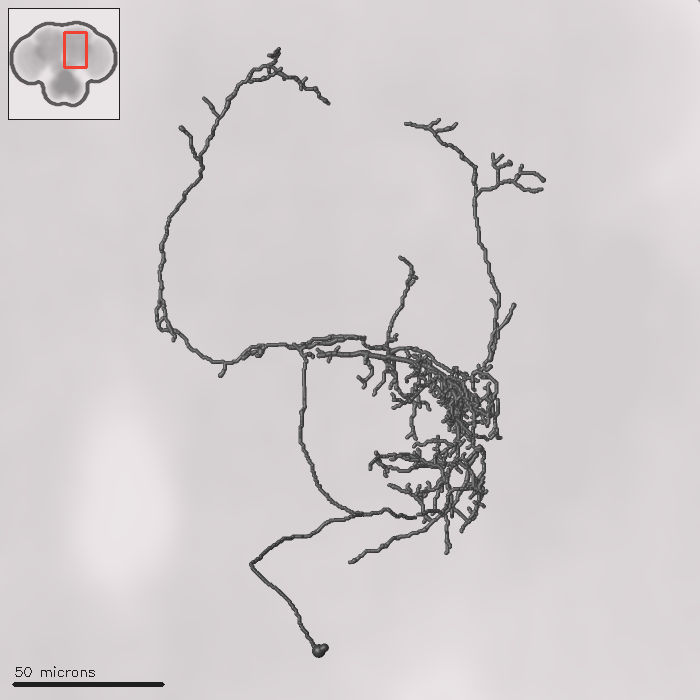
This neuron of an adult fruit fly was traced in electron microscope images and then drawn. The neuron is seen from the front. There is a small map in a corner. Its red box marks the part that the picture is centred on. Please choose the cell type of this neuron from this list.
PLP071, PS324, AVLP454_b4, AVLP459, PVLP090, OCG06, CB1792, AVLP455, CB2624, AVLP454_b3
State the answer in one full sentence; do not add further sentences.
The cell type designation of this neuron is PLP071.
